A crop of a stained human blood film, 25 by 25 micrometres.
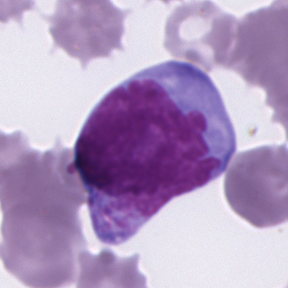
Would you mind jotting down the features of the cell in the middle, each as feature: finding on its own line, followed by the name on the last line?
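Nucleus: about 13 micrometres across, filling about 70% of the cell's area
Nuclear border: bumpy and knobbed along the right side
Chromatin: dark purple, coarsely clumped
Cytoplasm: pale blue crescent at the upper right
Granules: a patch of fine purple ones below the nucleus
Name: myeloblast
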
